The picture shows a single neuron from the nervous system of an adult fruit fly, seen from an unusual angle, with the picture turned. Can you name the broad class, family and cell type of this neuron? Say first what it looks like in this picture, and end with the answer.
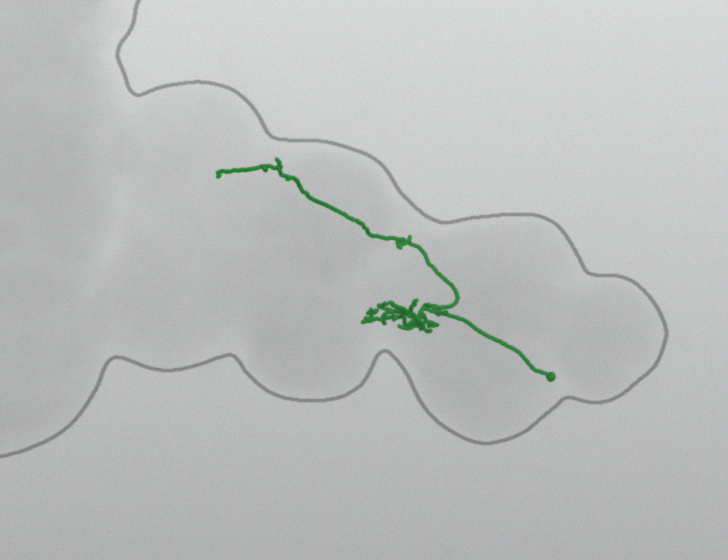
In this view it is wider than it is tall. This is a nerve-cord intrinsic neuron. Its family is hemilineage 07B. The cell type is IN07B087.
